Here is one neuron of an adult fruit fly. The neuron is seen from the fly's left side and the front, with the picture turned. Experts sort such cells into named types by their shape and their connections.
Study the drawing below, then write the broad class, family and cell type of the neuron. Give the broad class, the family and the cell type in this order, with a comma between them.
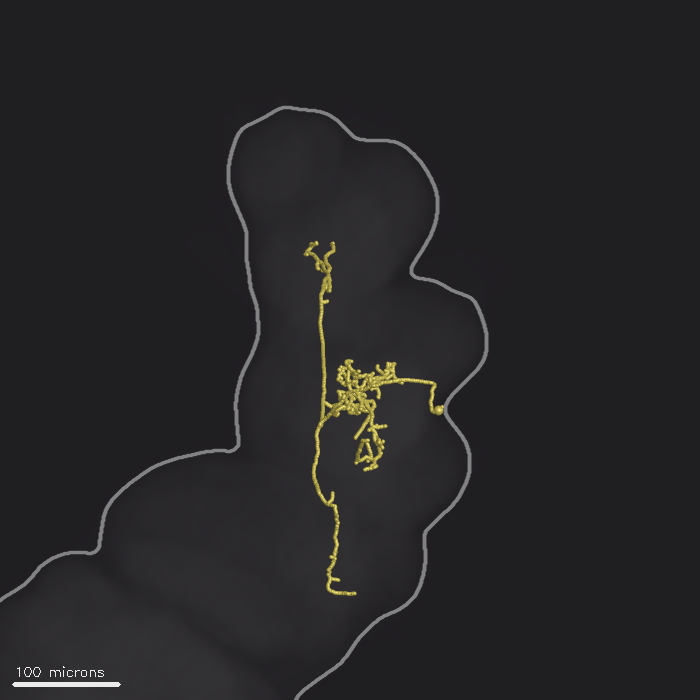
nerve-cord intrinsic neuron, hemilineage 07B, IN07B065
